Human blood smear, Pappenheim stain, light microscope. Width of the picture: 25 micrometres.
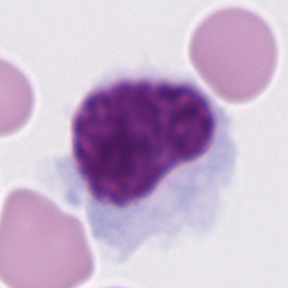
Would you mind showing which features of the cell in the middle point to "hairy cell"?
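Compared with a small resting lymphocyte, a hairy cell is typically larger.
The nucleus of this cell by itself measures about 13 by 10 micrometres.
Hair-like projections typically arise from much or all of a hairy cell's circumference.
The outer edge of this cell is ragged and frayed rather than smooth, which agrees with that.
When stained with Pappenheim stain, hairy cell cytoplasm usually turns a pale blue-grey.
The cytoplasm is pale greyish blue, in keeping with this, and lies mostly below and to the right of the nucleus.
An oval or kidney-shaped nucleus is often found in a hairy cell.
This nucleus is instead a single irregular rounded mass without separate lobes. Its chromatin is dark purple and coarsely clumped.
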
